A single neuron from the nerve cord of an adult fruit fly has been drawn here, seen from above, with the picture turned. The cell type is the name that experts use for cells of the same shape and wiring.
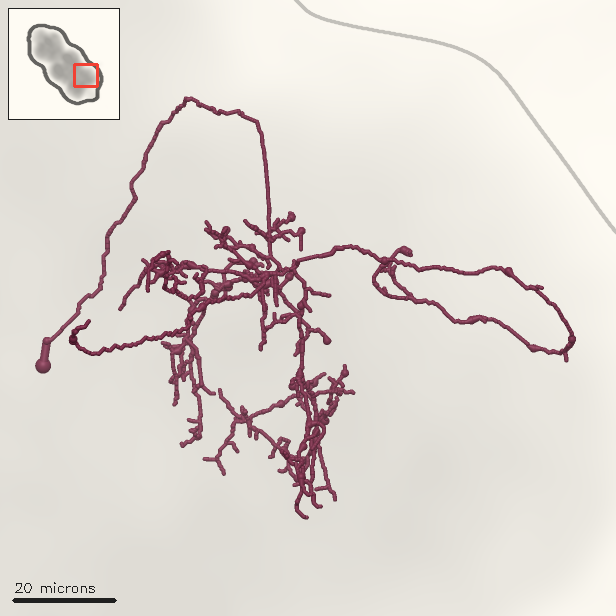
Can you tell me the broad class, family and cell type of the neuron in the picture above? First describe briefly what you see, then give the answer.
From left to right in the picture it spans about 110 microns. Dozens of branch ends can be seen. This is a nerve-cord intrinsic neuron. Its family is hemilineage 04B. Its cell type is IN04B115.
